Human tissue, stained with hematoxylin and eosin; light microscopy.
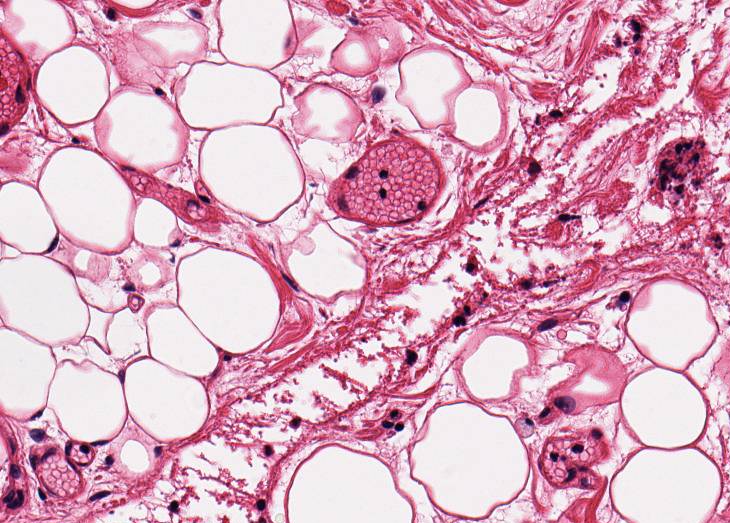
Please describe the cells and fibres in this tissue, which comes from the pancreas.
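Start with the large, empty, rounded adipocytes: they fill most of the left side and the lower right of the field. Now follow the band of pink fibrous stroma that runs diagonally from the lower left toward the upper right. Smaller bundles of the same kind sit at the lower right and along the lower left edge. Look within the stroma for small dark nuclei, sparsely scattered.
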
